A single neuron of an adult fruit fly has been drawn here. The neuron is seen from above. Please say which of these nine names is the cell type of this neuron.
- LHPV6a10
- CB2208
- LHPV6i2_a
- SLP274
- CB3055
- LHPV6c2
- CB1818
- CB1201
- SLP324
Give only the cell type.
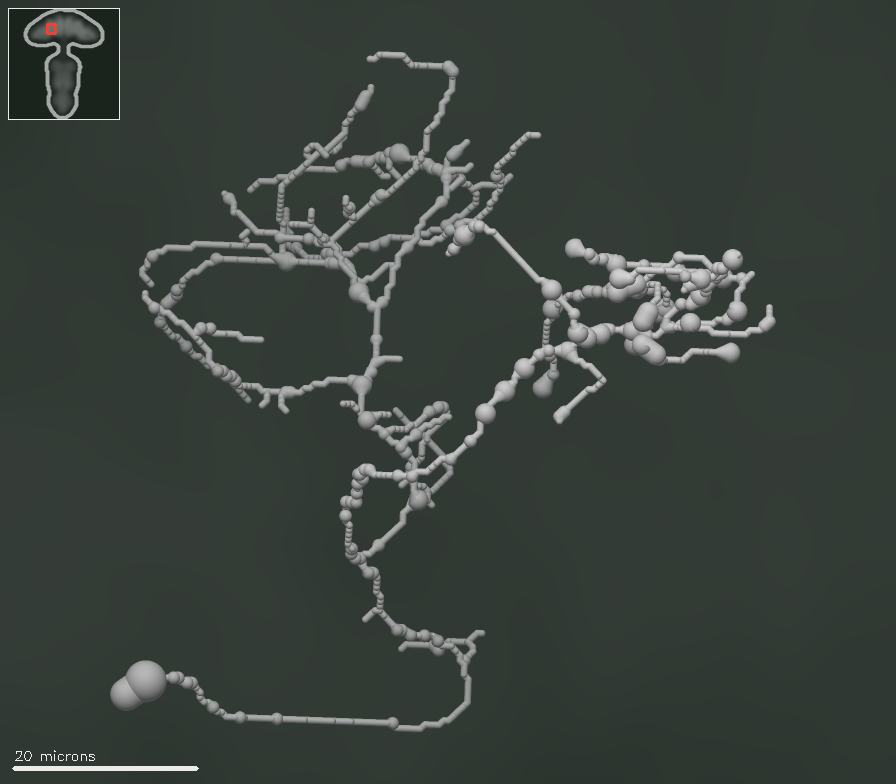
SLP274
